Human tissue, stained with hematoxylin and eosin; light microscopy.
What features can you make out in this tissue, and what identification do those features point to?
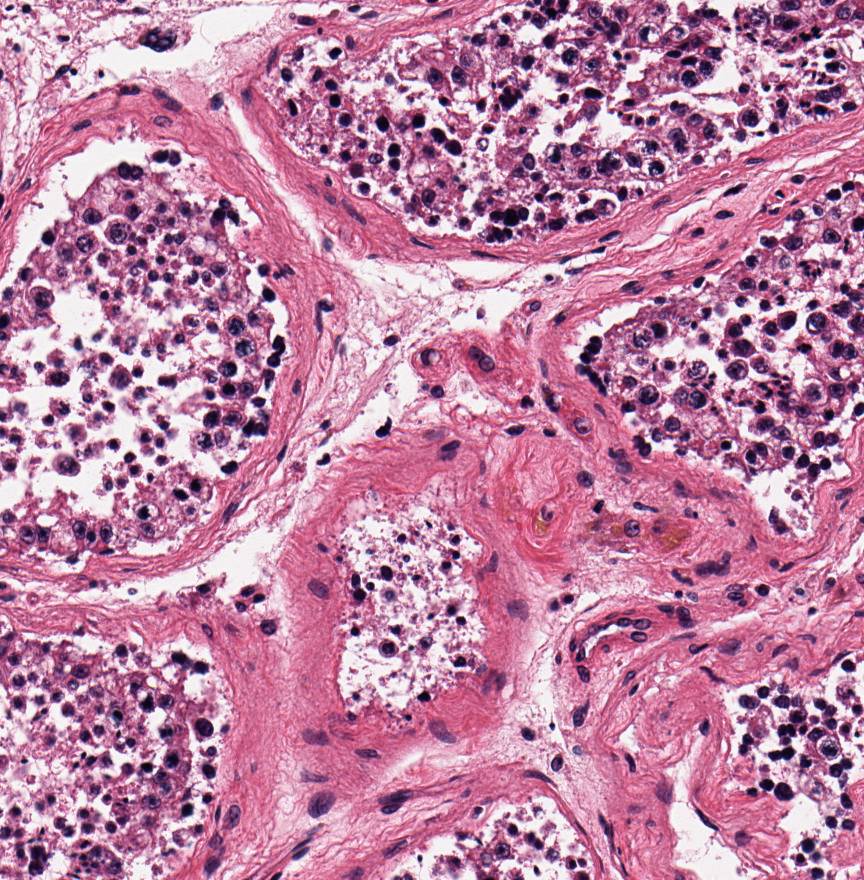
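You can see rounded compartments packed with cells, with broad bands of pink fibrous tissue running between them. Inside, the cells sit loosely, with lots of small clear spaces in between. Many of their nuclei are small, round and densely dark-staining. Here and there a larger cell has a round nucleus with visible nucleoli. It's testis.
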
